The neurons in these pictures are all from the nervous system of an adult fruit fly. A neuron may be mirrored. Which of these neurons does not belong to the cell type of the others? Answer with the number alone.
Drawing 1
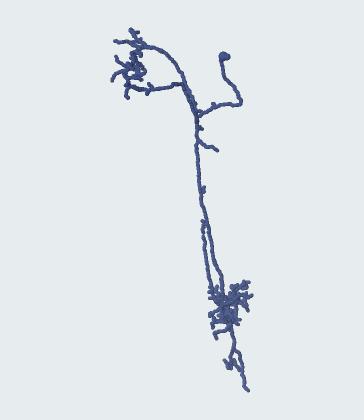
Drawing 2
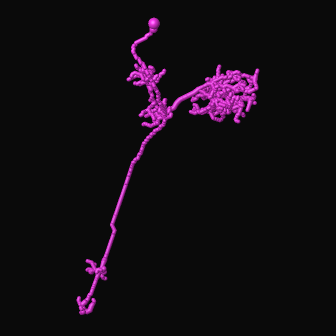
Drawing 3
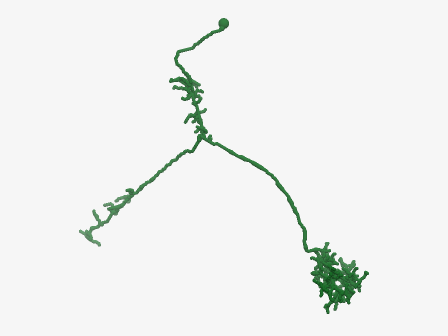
1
